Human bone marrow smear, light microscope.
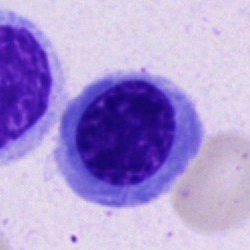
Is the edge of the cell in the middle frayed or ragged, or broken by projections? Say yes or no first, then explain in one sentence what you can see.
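No. The cell outline is round and smooth.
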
